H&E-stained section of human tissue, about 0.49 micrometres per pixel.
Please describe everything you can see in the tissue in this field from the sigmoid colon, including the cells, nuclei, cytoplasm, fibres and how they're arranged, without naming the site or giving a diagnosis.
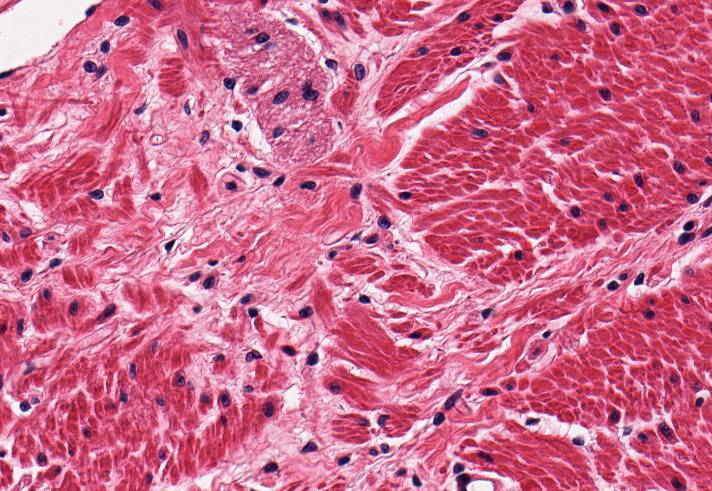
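First, bundles of muscle fibres run in differing directions across the field. Second, the fibre cytoplasm stains a deep red-pink. Third, the nuclei among the fibres are oval and darkly stained. Last, near the top centre, a pale, finely granular pink-purple area holding a cluster of nuclei stands apart from the surrounding muscle.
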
